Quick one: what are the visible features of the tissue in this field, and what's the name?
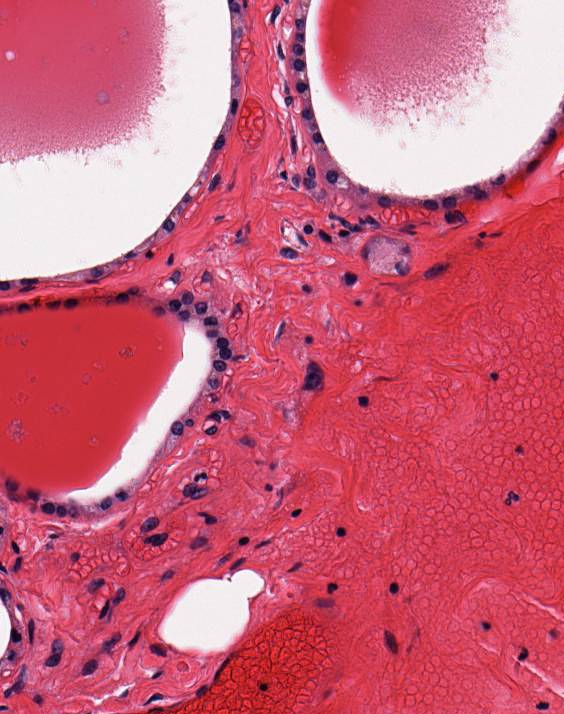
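Three large rounded spaces lined by epithelium occupy the upper left, upper right and left middle of the field. Their lining is a single layer of flattened to low cuboidal cells with small, dark, round nuclei. Each of these large spaces contains homogeneous pink-red material. The tissue is thyroid.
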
